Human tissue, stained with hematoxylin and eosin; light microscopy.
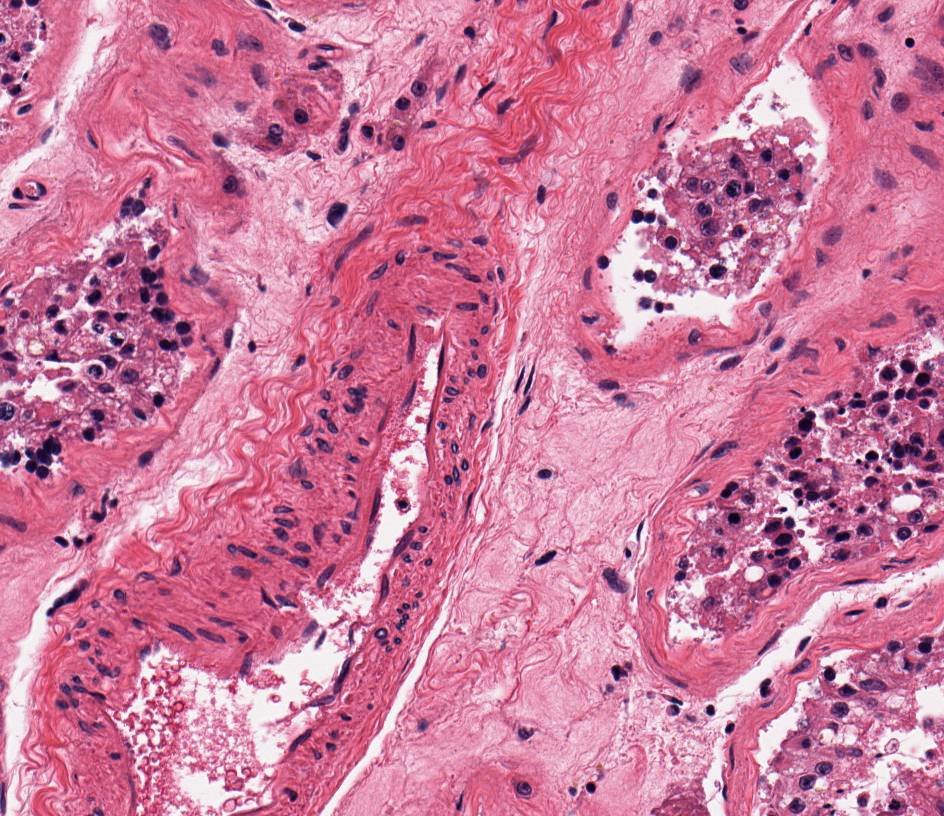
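Testis, H&E-stained section. Several rounded to irregular cell-filled units at left, upper right, right and lower right; broad bands of stroma between. Cells within units loosely arranged, detached, lying free in the spaces; no cohesive lining. Many with small, round, dense, dark-staining nuclei. Each unit ringed by a thick layer of wavy eosinophilic fibres with elongated spindle-shaped nuclei.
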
